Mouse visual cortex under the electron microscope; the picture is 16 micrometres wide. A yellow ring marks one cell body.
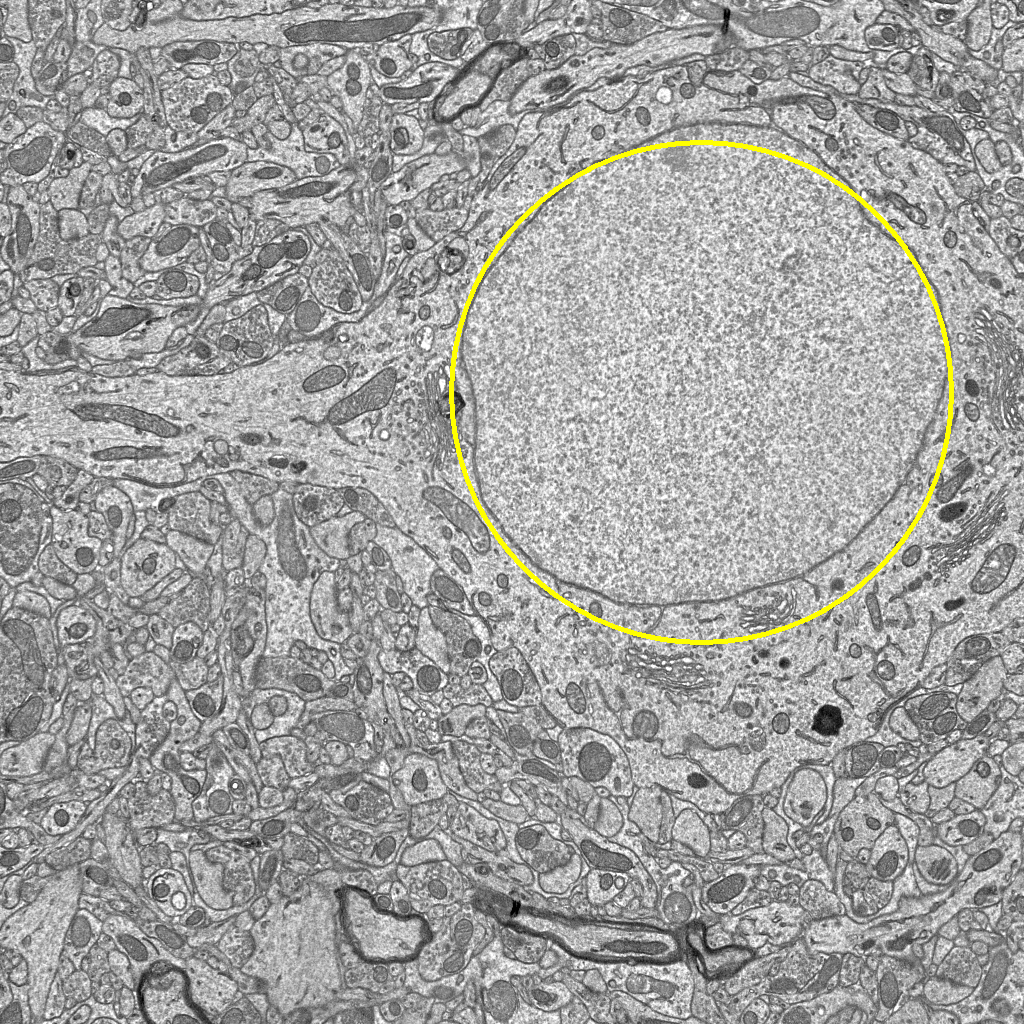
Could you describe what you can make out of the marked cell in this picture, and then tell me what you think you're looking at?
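Look first at the round nucleus, wholly in the picture. Its pale, finely granular chromatin spreads evenly, without coarse dark clumps; the envelope is smooth, without deep infoldings. In the cytoplasm below and to the right lies one very dark dense body. This is an excitatory neuron.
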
